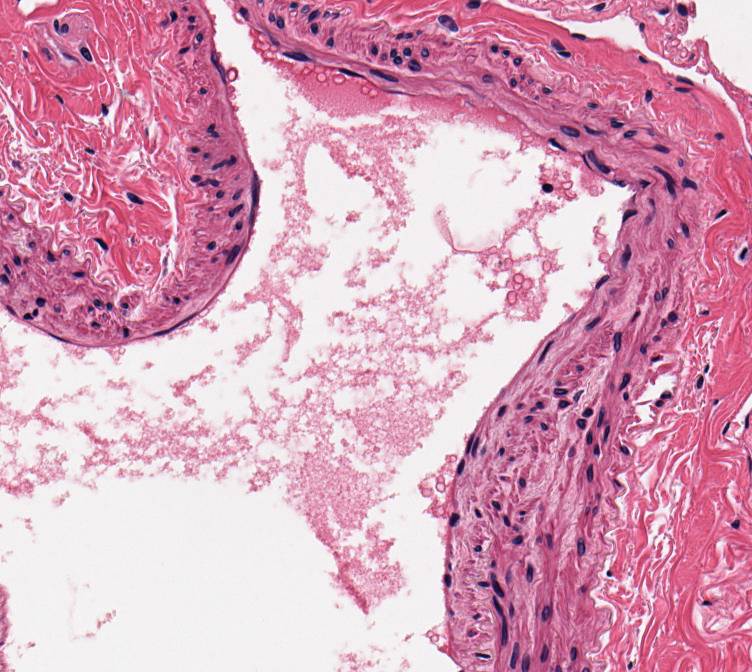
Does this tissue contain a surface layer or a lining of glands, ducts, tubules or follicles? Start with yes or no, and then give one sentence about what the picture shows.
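Yes. The surfaces facing the lumen are lined by a single layer of flattened cells with thin elongated nuclei.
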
